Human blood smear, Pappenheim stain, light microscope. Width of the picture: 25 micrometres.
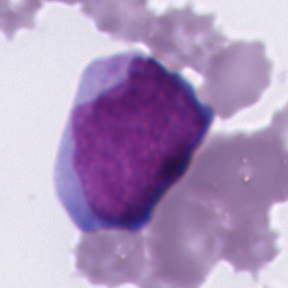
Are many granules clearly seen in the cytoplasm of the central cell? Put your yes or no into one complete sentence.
No, not a single granule can be seen in its cytoplasm.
